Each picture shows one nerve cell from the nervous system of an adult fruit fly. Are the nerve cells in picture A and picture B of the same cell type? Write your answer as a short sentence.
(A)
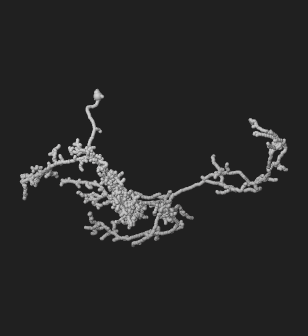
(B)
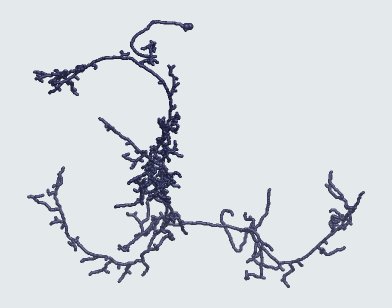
They are of the same cell type.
